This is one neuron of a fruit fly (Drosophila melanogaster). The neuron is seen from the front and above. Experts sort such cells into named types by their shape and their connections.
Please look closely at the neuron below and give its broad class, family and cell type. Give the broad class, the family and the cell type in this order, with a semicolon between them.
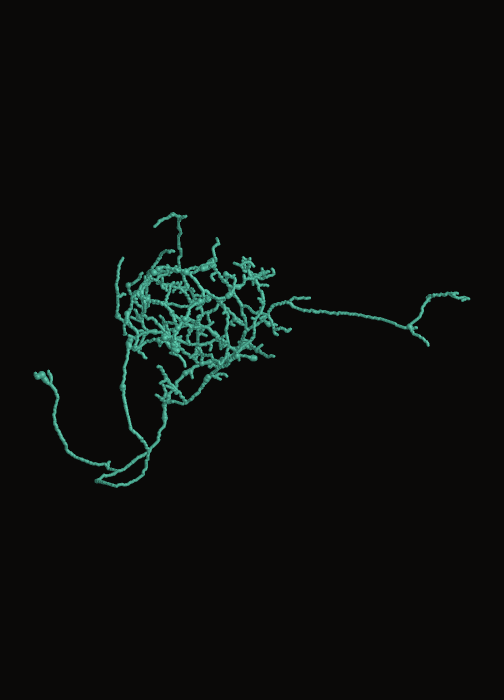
central-brain intrinsic neuron; hemilineage SLPav1_medial; LHAV3e4_b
